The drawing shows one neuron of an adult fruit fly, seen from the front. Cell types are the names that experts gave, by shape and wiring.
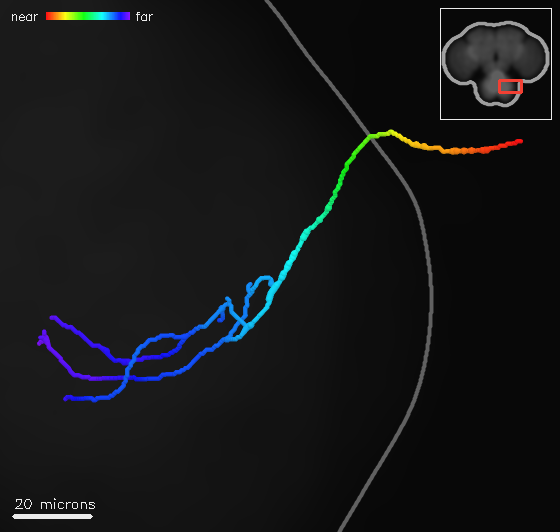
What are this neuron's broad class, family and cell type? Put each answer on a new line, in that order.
sensory neuron entering the nerve cord
class gustatory
WG2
